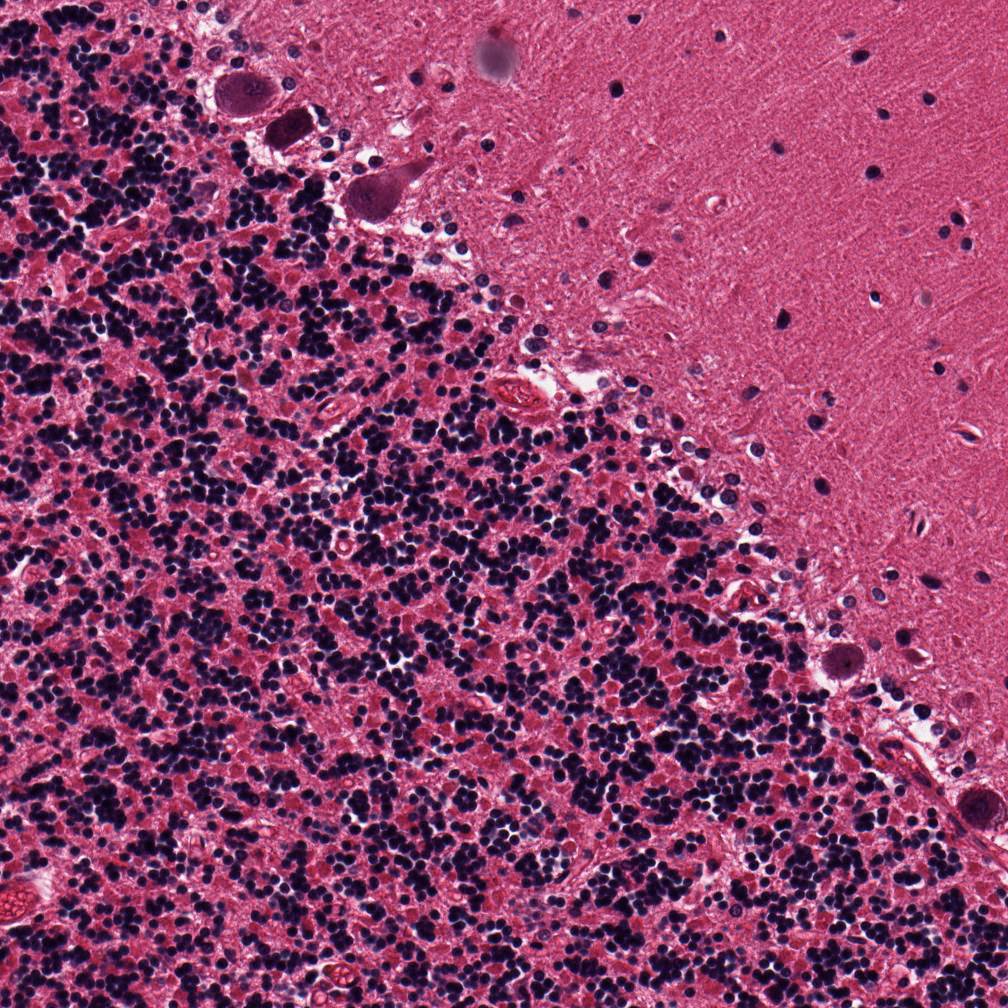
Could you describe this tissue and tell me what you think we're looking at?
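First, the lower-left layer: packed with small, round, darkly stained nuclei, very little visible cytoplasm. Next, irregular nucleus-free pink patches lie between its clusters of nuclei. Then, small vessels holding red blood cells sit within it, one at the left edge near the bottom. Last, large Purkinje cells with abundant purple-pink cytoplasm lie singly along the boundary, mostly upper left and lower right. Verdict: cerebellum.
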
